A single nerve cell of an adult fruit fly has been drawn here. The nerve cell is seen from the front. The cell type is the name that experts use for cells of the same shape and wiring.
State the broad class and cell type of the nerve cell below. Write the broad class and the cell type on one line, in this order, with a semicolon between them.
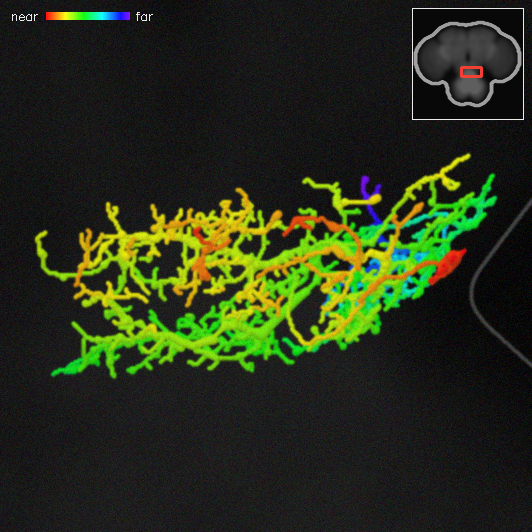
central-brain intrinsic neuron; GNG469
